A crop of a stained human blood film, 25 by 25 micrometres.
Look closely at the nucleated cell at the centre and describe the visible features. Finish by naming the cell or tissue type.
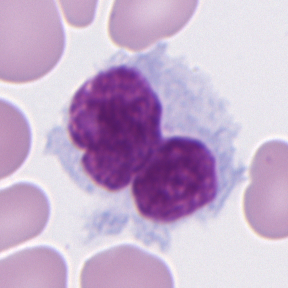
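The chromatin stains dark purple and has a coarse, mottled look, broken by lighter streaks. Around the nucleus lies a pale greyish-blue cytoplasm in which no distinct granules are visible. Its edge is ragged, drawn out into fine hair-like projections. The cell is a hairy cell.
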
